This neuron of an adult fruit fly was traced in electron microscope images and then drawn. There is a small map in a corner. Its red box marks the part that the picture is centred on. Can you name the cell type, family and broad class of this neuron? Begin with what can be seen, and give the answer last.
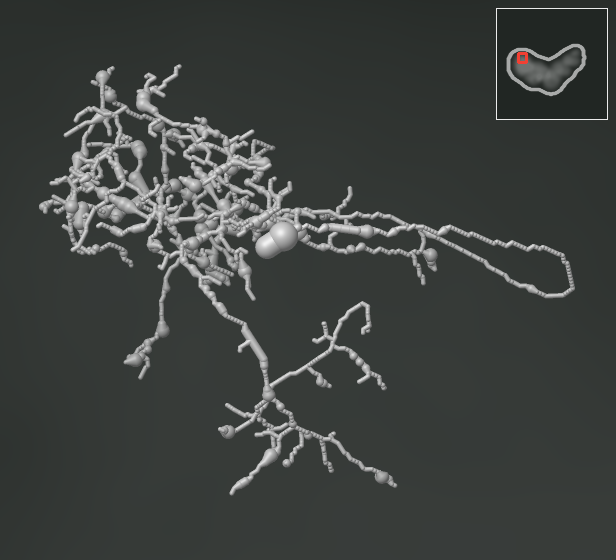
The cell body is in the middle of the picture. The picture shows dozens of branch ends. The cell type is CB2111. The family is hemilineage LHp1. It is a central-brain intrinsic neuron.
